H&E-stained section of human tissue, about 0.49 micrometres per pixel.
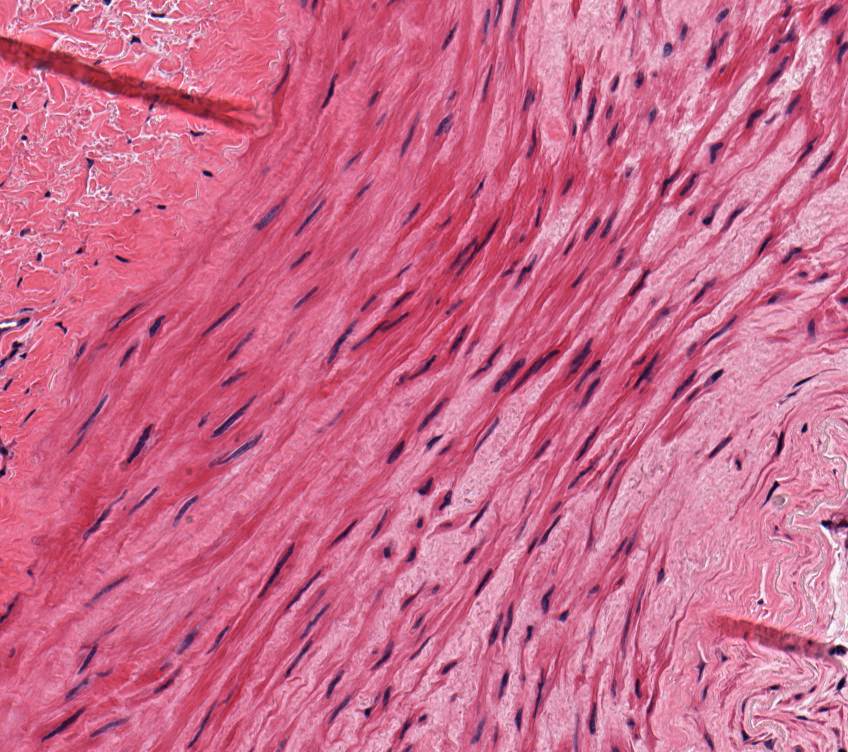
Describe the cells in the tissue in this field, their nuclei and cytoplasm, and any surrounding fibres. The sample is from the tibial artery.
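Between the nuclei, the band stains deeply eosinophilic and has a fine fibrillar texture. The nuclei are oriented with their long axes parallel to the direction of the band. Epithelium is absent throughout the field. Fat cells are likewise absent.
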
